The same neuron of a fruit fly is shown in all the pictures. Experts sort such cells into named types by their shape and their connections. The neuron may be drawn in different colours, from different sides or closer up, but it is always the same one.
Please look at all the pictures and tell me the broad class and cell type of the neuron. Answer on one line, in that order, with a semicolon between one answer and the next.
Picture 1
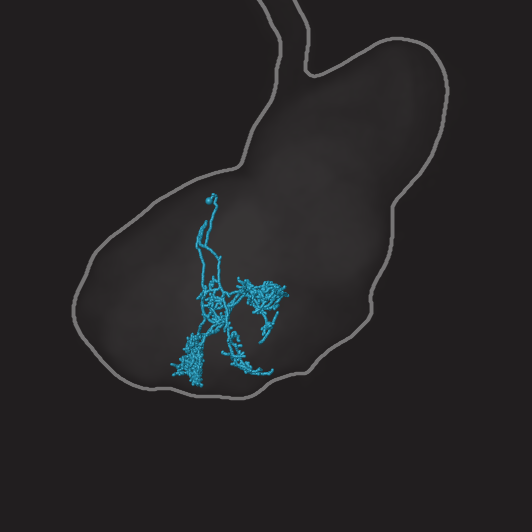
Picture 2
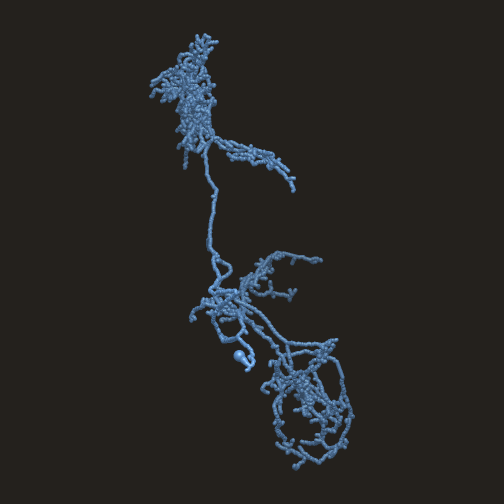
central-brain intrinsic neuron; CL344_b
